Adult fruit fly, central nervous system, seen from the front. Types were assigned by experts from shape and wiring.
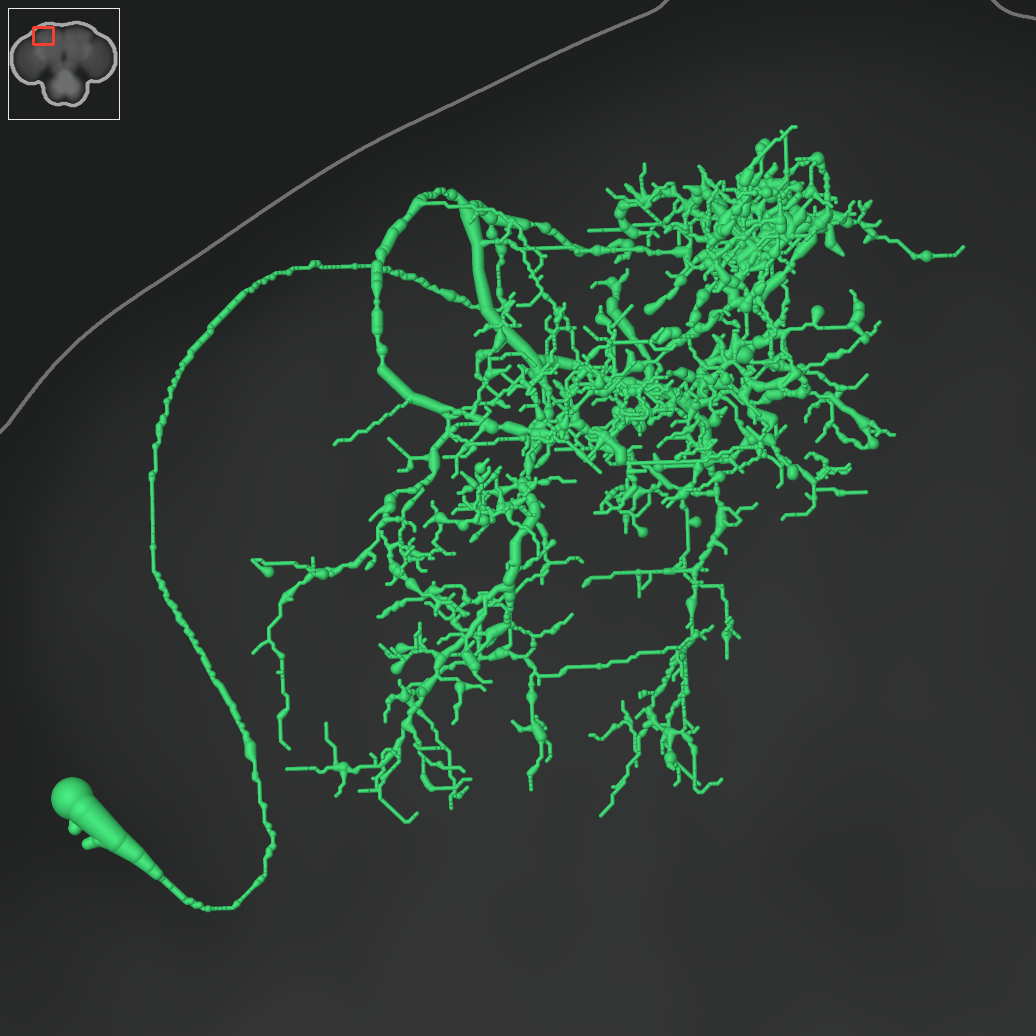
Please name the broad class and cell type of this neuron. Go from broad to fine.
central-brain intrinsic neuron; SLP070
